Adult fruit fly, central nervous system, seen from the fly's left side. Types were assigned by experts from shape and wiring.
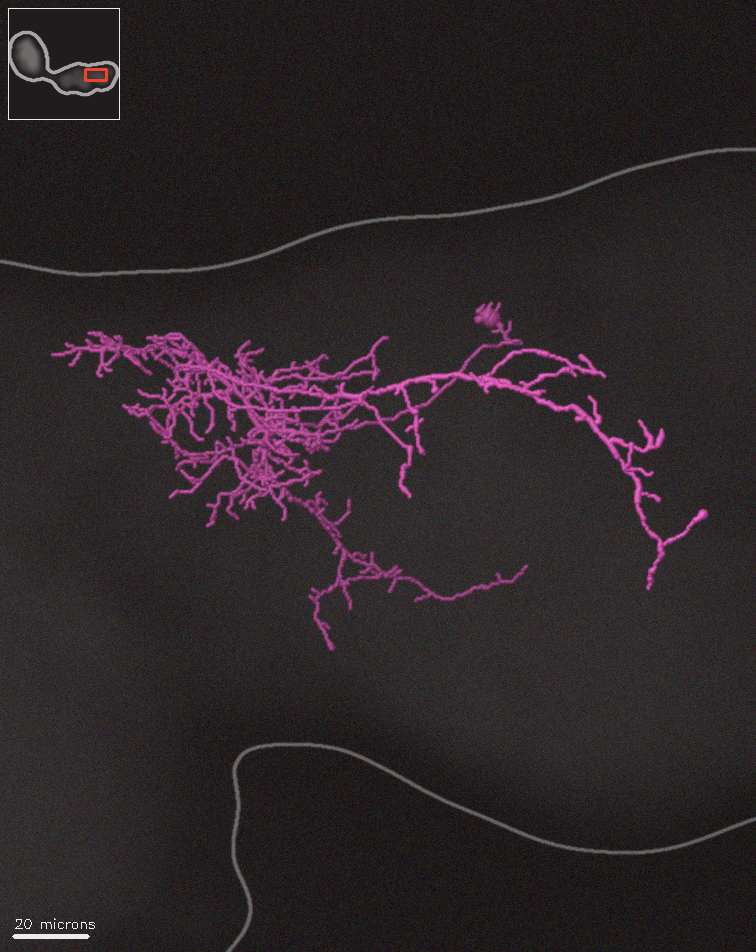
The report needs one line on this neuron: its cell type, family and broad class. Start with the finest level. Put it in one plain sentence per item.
Type IN18B028 of hemilineage 18B, a nerve-cord intrinsic neuron.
